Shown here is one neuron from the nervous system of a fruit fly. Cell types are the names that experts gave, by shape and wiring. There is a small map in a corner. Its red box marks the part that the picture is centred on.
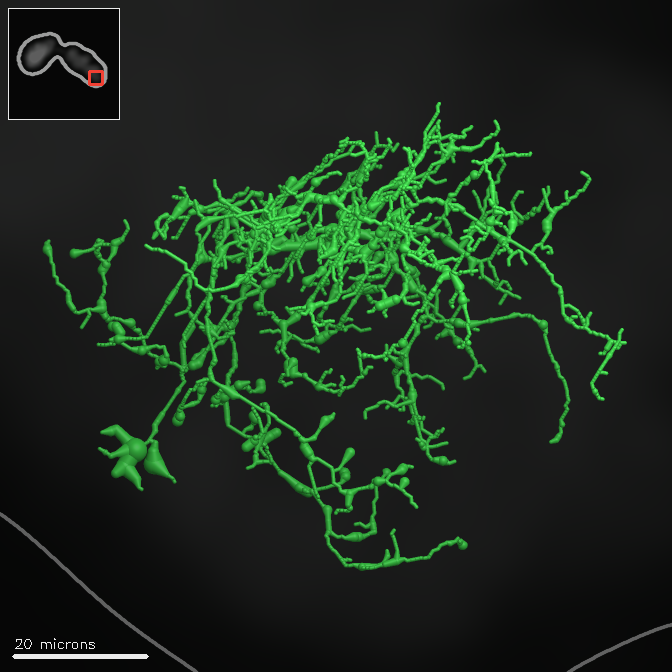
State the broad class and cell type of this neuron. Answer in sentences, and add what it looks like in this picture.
It is a nerve-cord intrinsic neuron. The cell type is INXXX246. From left to right in the picture it spans about 90 microns. The picture shows more than a hundred branch ends.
